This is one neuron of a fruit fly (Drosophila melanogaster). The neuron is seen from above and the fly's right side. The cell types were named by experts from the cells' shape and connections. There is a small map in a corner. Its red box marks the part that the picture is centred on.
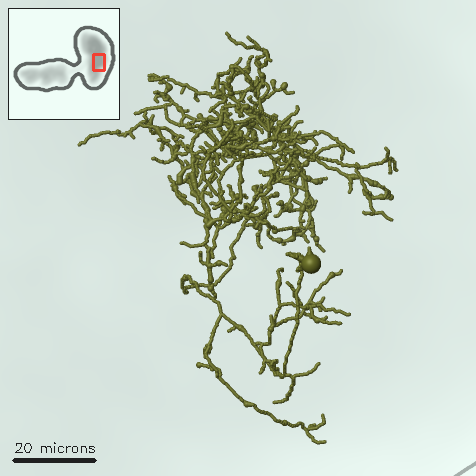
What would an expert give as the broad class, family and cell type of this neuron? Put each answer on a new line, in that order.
central-brain intrinsic neuron
hemilineage VLPl4_anterior
PVLP082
